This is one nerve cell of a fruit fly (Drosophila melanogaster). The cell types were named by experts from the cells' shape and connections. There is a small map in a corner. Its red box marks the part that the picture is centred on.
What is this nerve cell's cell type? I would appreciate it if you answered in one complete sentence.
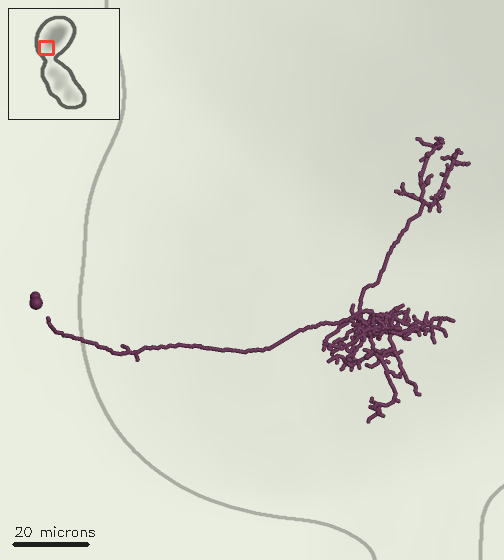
By type, the nerve cell is TmY20.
